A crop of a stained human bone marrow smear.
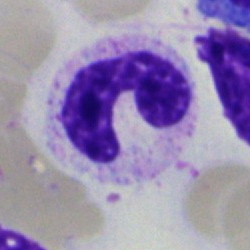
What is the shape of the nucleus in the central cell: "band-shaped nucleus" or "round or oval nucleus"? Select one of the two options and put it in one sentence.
The nucleus is a bent band and not a compact round or oval mass, and has no lobes.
